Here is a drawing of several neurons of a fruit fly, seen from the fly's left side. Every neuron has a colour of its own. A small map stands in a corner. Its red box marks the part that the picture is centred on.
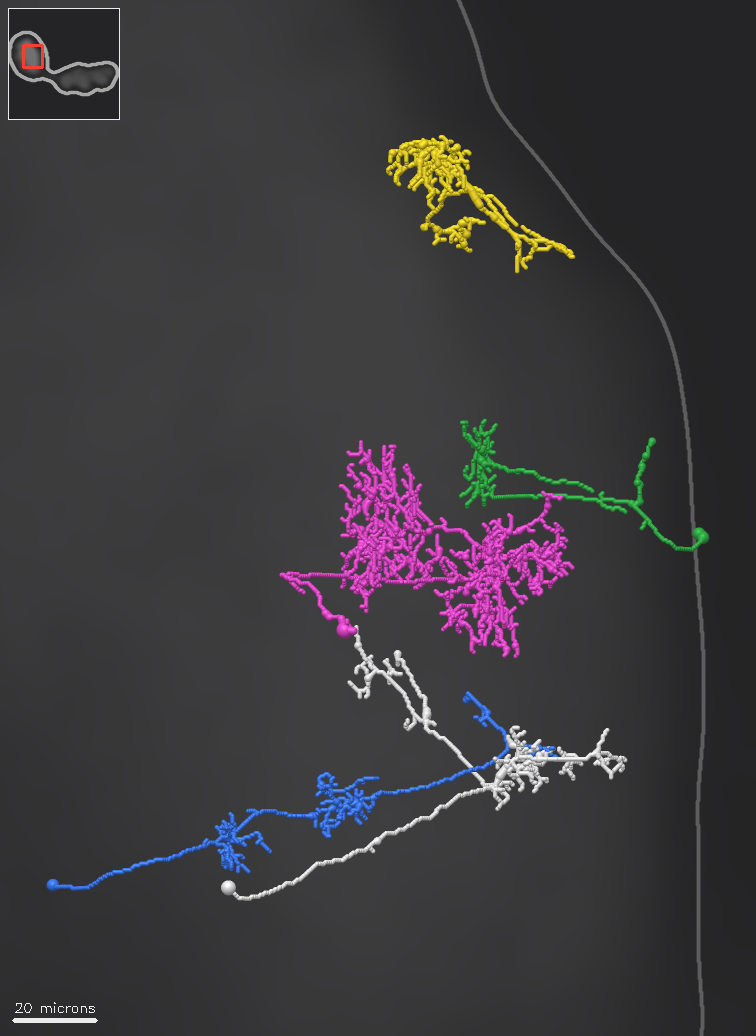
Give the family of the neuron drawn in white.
TmY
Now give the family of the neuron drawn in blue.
TmY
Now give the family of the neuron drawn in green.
T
